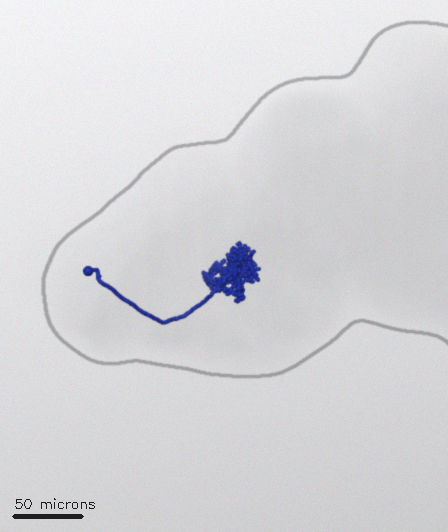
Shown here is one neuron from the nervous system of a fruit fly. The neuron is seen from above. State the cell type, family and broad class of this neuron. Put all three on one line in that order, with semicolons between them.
Tm24; Tm; optic-lobe intrinsic neuron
